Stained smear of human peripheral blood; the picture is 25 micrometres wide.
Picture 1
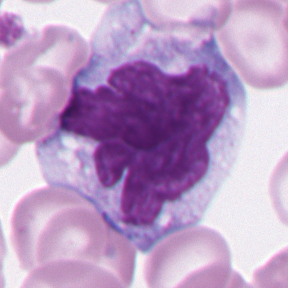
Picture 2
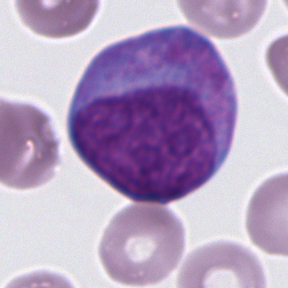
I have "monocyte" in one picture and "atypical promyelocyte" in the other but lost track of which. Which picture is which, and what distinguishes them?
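Picture 1: monocyte. Picture 2: atypical promyelocyte. Outline: irregular and angular in picture 1; roughly round with a few blunt corners in picture 2. Nucleus, picture 1: deeply folded, several finger-like lobes pointing downward, no nucleoli seen.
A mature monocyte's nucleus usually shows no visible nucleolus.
Nucleus, picture 2: upper border nearly straight. Cytoplasm, picture 1: abundant, pale grey-blue, with fine dust-like pinkish-purple granules and a few small clear spots.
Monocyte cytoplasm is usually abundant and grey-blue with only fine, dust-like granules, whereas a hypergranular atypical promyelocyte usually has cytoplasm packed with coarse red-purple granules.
Cytoplasm, picture 2: a paler band along the upper edge of the nucleus; no vacuoles seen. Size, picture 2: about 15 micrometres across, with a red cell touching its lower edge.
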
